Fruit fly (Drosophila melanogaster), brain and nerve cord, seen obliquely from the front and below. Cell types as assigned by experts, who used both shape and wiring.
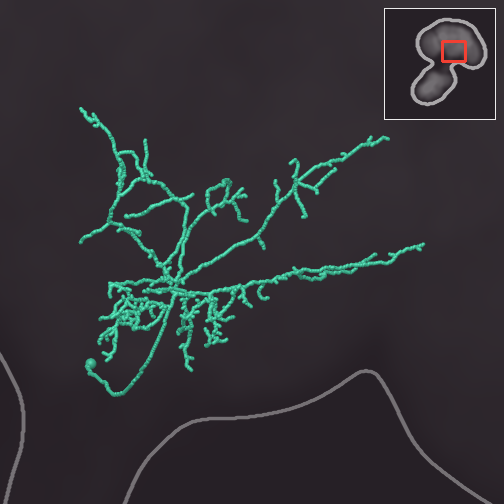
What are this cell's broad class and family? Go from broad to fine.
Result: central-brain intrinsic neuron; hemilineage LB0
